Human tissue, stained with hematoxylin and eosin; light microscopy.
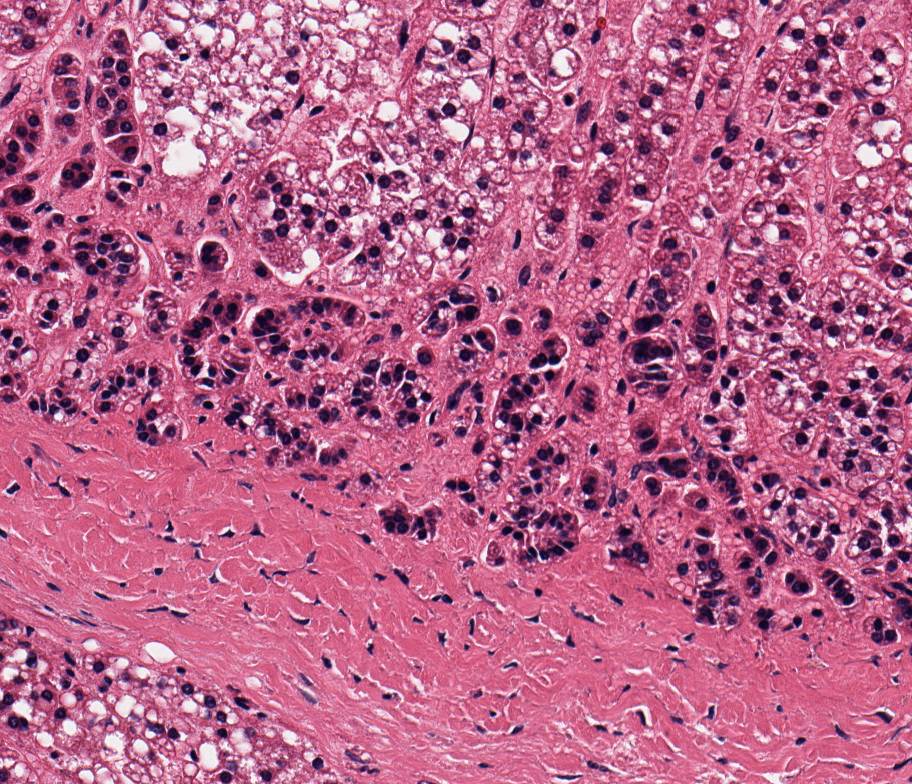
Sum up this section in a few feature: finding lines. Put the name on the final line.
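Layout: dense pink fibrous band running diagonally across the lower field
Cellular tissue: above the band, plus a smaller similar strip in the lower left corner
Arrangement: nests and short cords, thin pink stroma between
Cytoplasm: pale, with many small clear vacuoles, upper field
Band: wavy collagen along its length, sparse spindle-shaped nuclei
Name: adrenal gland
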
